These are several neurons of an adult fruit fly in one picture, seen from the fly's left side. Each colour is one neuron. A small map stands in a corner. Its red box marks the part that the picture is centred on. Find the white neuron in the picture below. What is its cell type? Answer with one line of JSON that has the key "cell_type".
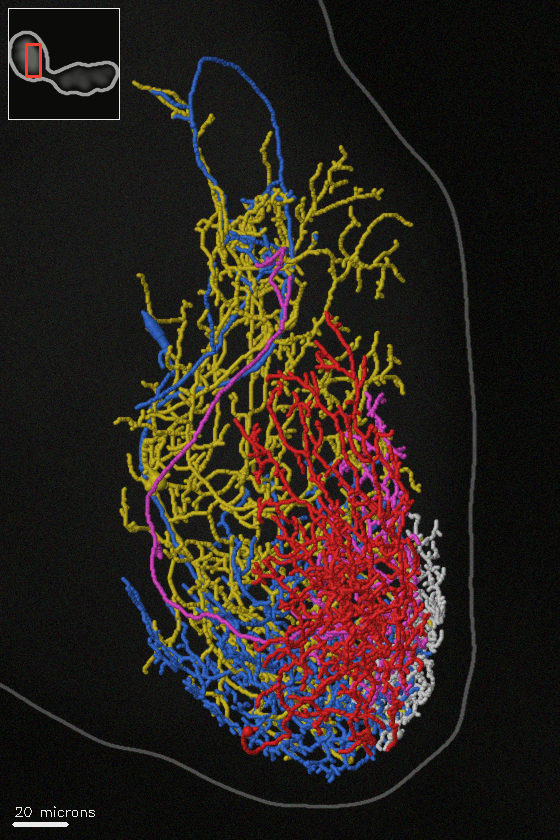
{"cell_type": "Pm9"}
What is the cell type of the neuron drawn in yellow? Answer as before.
{"cell_type": "MeVP26"}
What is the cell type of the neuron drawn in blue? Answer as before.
{"cell_type": "MeVP24"}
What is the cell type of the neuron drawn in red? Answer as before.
{"cell_type": "Mi18"}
